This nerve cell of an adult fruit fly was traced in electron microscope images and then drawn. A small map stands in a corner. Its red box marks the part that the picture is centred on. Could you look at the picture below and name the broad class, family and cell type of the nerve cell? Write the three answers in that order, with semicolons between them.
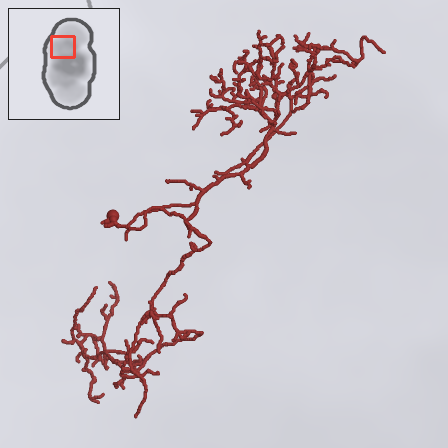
visual projection neuron; hemilineage SLPpl2; LoVP58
